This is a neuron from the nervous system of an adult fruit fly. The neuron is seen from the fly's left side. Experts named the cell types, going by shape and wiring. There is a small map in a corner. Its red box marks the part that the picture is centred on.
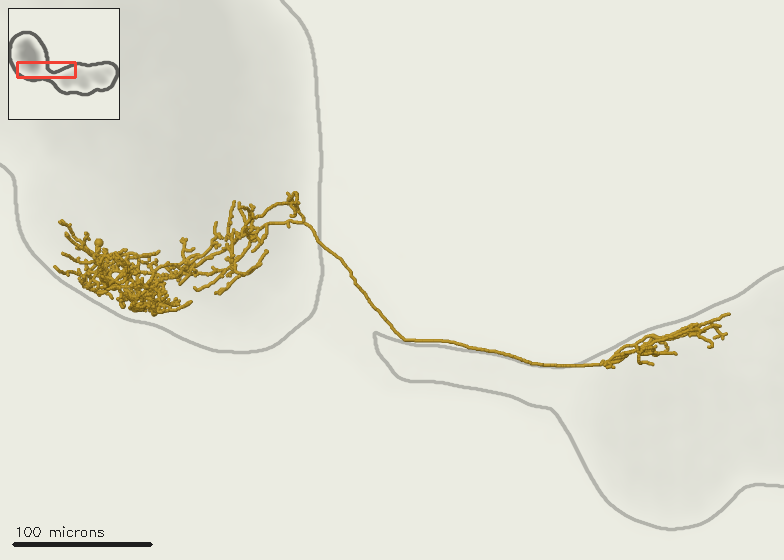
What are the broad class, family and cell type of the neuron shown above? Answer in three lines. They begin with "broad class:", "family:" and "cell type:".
broad class: descending neuron
family: DNge
cell type: DNge002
